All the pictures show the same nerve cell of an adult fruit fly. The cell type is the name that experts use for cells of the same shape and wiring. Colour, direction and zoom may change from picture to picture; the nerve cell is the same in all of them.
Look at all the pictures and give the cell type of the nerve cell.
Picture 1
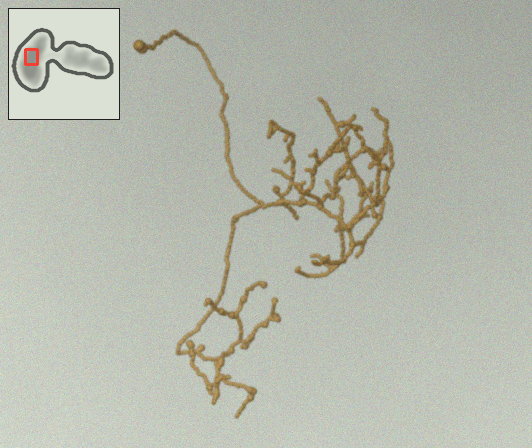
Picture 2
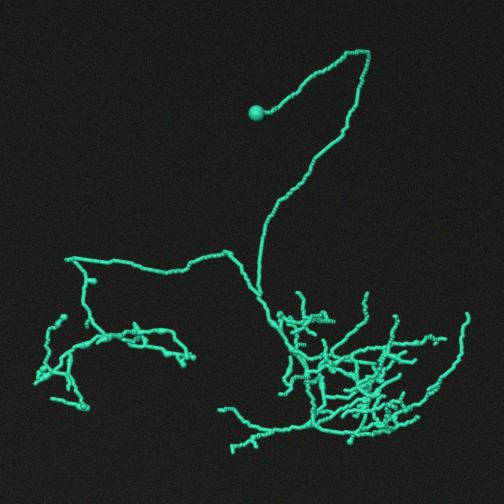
LHAV6a5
